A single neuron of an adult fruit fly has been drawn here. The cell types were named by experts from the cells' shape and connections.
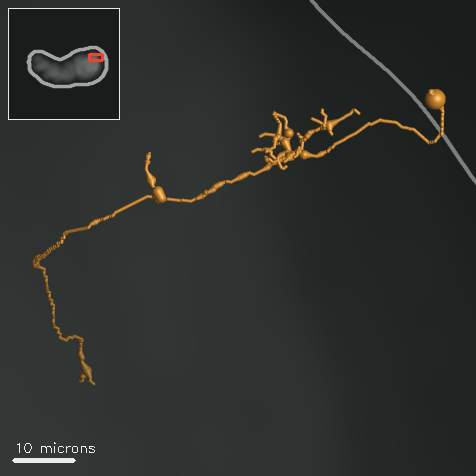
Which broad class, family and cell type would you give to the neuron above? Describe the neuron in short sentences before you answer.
Its cell body lies at the upper right of the picture. From left to right in the picture it spans about 70 microns. This is an optic-lobe intrinsic neuron. The family is Tm. The cell type is Tm20.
